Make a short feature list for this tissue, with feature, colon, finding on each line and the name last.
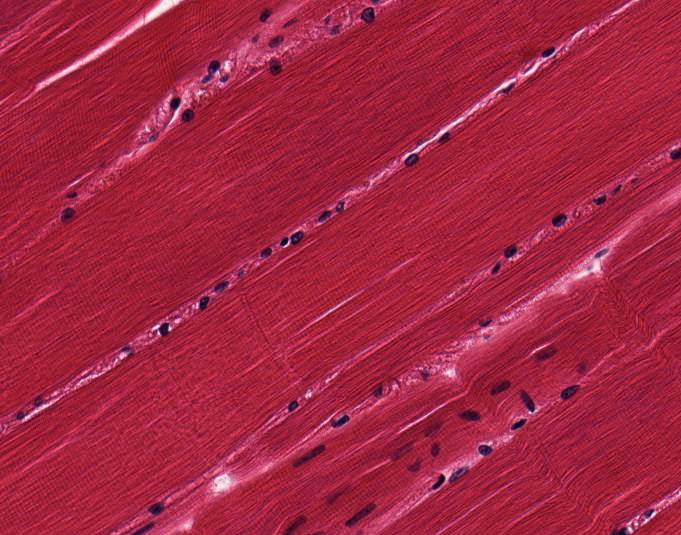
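Fibres: broad, straight and unbranched
Nuclei: elongated, lying at the fibre edges, not in the centres
Cytoplasm: a deep eosinophilic red
Lines: fine and parallel, running lengthwise along the fibres
Name: skeletal muscle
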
